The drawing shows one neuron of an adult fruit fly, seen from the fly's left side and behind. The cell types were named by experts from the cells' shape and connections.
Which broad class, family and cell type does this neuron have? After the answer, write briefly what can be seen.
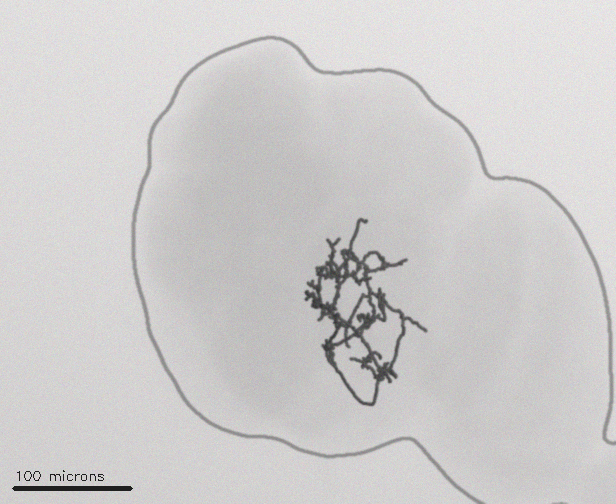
Its broad class is central-brain intrinsic neuron. The family is hemilineage LB3. Its cell type is PS347_a. From top to bottom in the picture it spans about 160 microns. As drawn here it is taller than it is wide.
